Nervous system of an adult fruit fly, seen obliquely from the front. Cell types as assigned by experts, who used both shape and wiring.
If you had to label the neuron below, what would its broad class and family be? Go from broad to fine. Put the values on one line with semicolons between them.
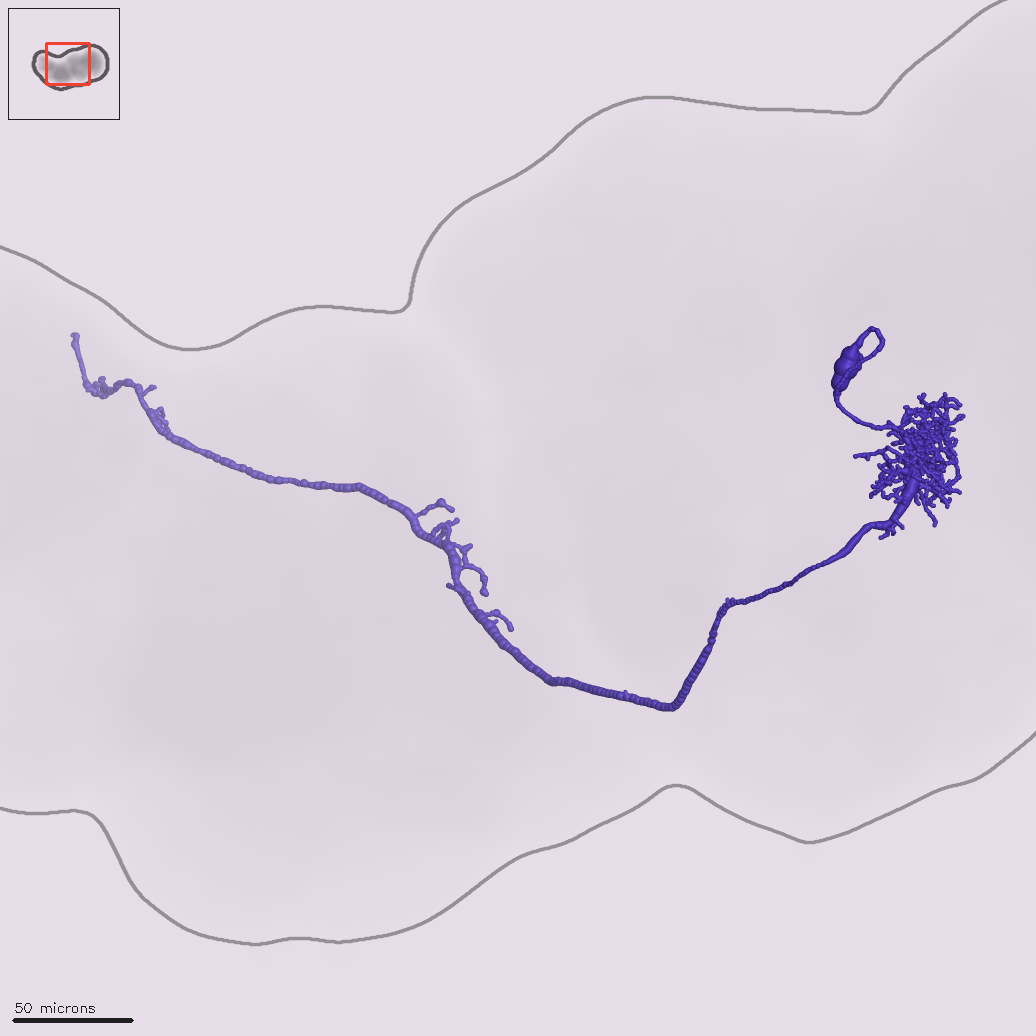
descending neuron; DNp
